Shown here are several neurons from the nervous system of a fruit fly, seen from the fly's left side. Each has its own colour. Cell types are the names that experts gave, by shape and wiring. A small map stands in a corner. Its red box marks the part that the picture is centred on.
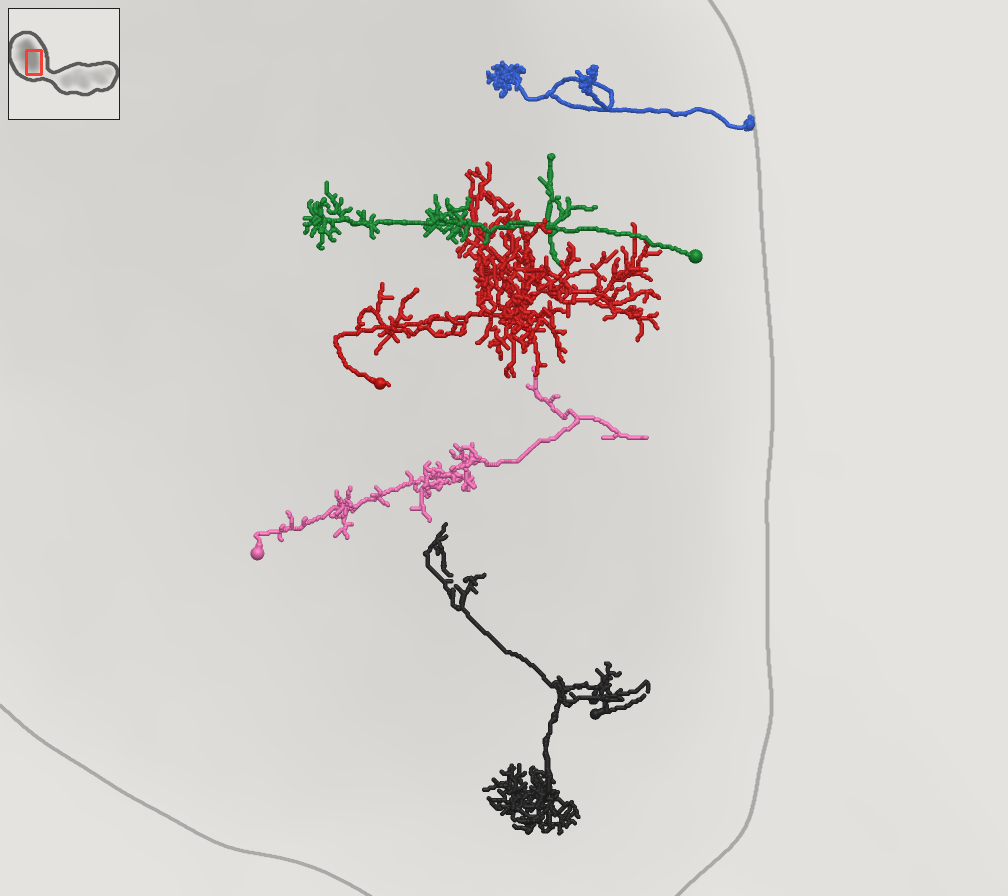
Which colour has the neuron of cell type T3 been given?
blue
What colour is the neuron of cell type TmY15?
red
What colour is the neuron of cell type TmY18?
pink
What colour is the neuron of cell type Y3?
black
